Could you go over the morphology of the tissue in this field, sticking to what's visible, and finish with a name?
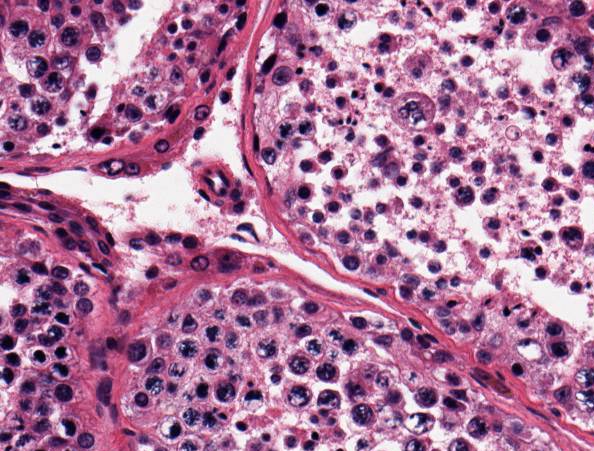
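Each tubule is filled by stratified cells many layers thick, within pink fibrous walls holding flattened, elongated nuclei. Large round cells with coarse, clumped dark chromatin abound, especially at lower centre. At upper right, small round dark nuclei lie scattered through pale pink cytoplasm. The tissue is testis.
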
